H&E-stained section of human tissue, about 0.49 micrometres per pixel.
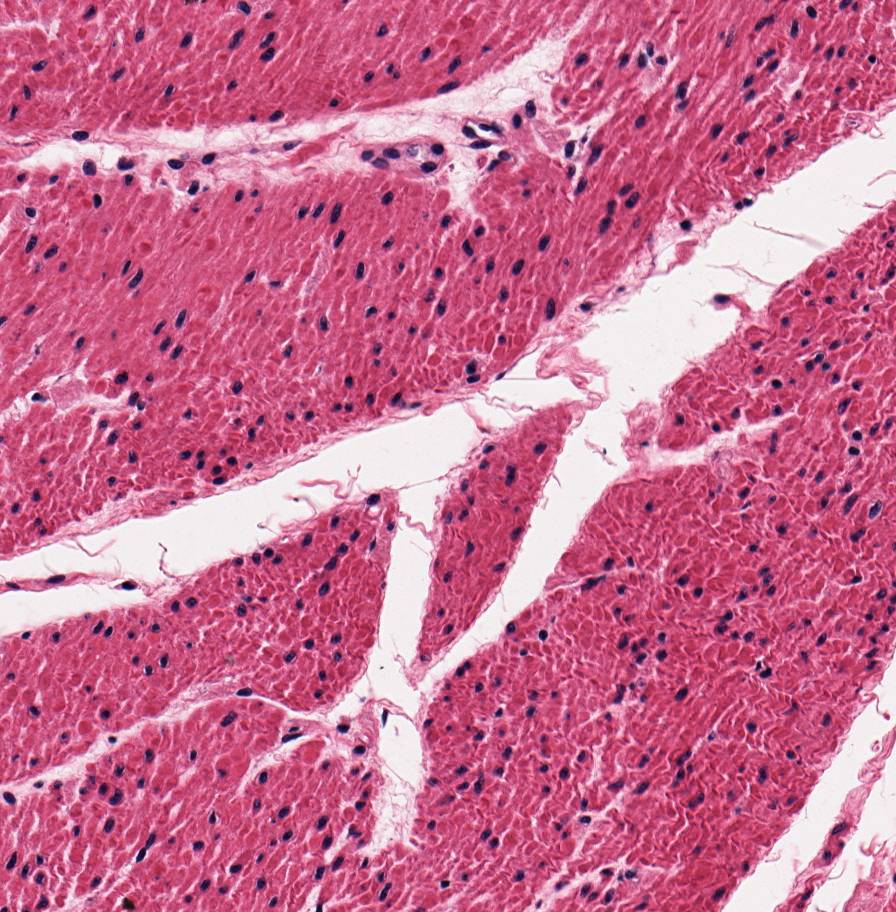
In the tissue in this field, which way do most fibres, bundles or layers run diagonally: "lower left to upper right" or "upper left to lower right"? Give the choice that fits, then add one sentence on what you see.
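Lower left to upper right. The field is filled with broad bundles of smooth muscle separated by pale clefts that run mainly from lower left to upper right.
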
